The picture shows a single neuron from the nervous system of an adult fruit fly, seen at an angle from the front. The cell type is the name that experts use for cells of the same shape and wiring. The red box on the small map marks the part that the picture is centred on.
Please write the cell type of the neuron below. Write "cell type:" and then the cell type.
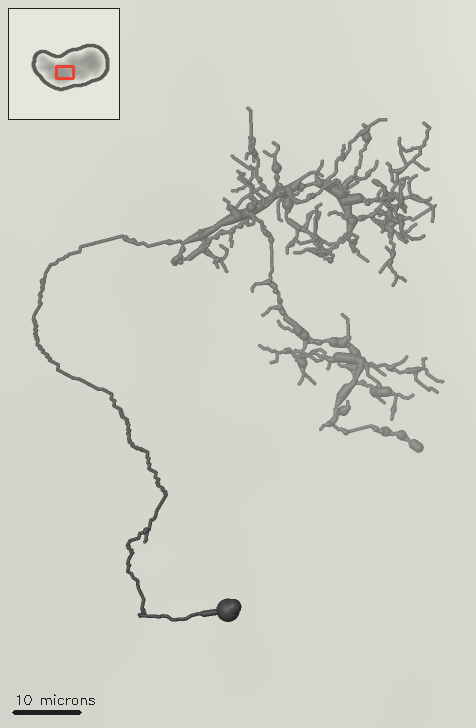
cell type: Tm24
